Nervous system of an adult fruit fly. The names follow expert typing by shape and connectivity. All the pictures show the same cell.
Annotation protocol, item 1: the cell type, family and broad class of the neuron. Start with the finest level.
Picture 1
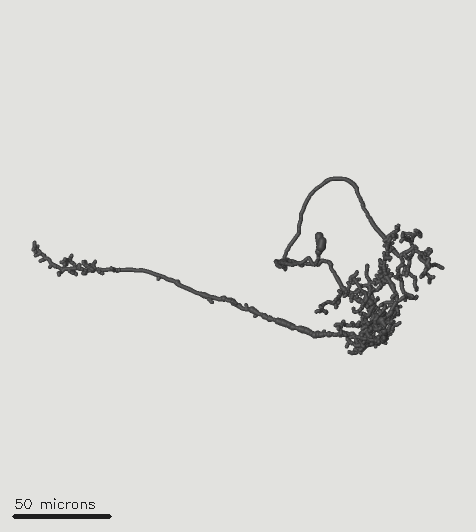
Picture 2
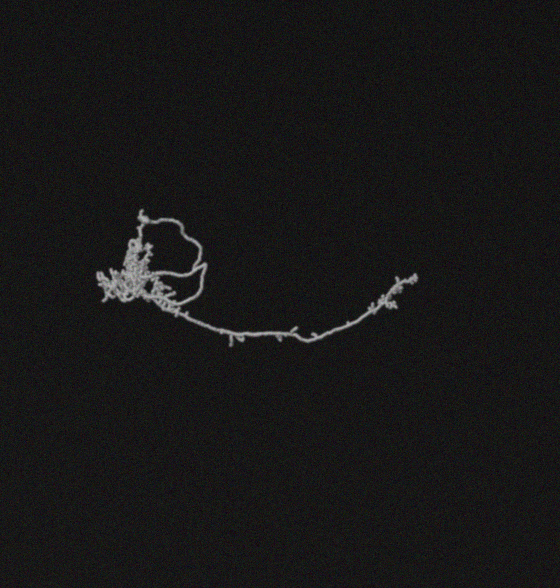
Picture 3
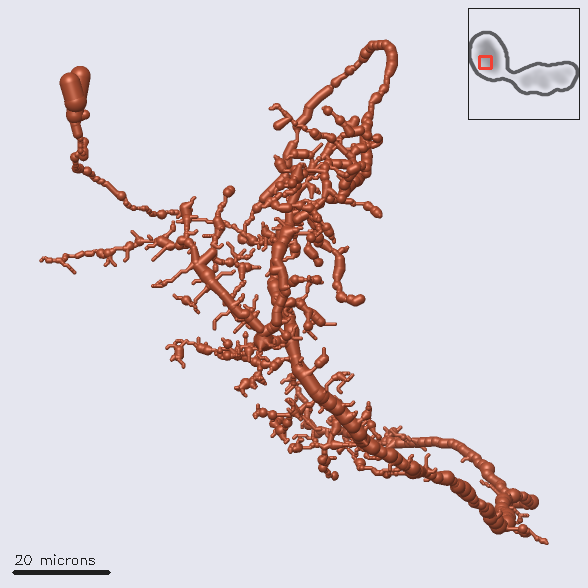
SAD108; hemilineage ALl1_ventral; central-brain intrinsic neuron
